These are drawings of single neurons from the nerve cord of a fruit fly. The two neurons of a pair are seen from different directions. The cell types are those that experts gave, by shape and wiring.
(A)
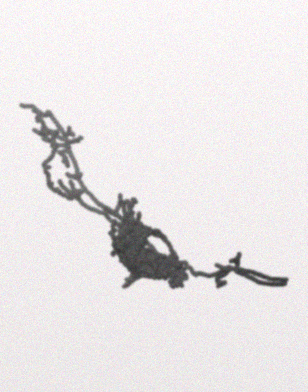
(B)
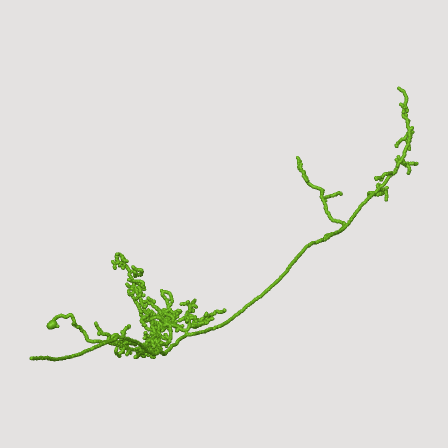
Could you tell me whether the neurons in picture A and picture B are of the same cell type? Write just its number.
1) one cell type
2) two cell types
2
